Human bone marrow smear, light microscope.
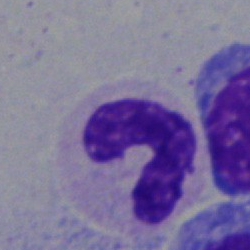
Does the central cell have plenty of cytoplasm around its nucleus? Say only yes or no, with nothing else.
Yes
